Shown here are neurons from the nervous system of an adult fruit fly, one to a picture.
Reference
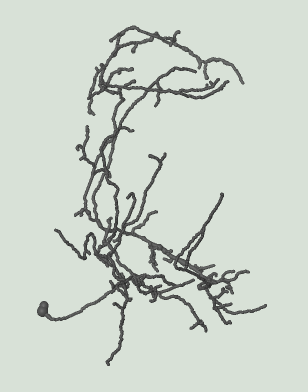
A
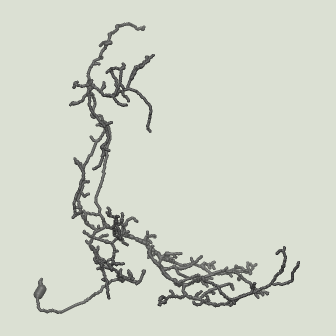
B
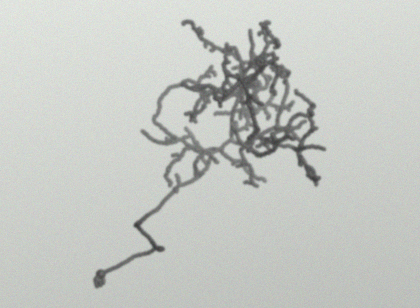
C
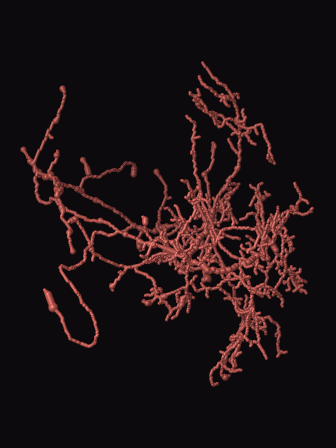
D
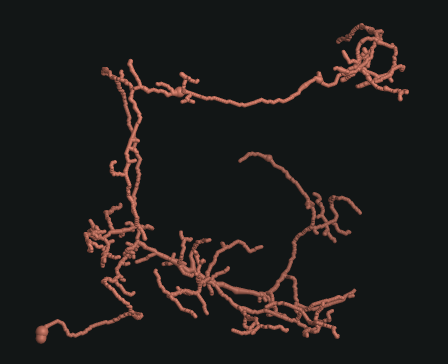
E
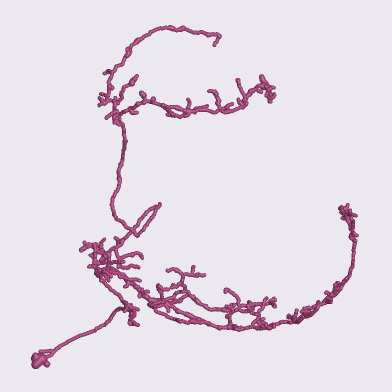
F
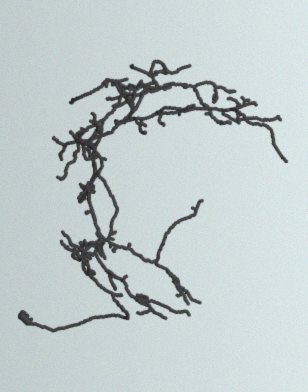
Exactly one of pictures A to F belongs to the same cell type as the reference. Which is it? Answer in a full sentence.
Picture A shows a neuron of the same cell type.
